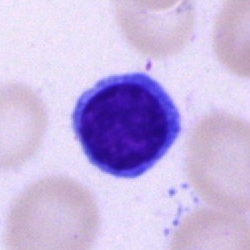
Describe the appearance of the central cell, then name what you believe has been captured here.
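As far as I can see, the cytoplasm makes only a narrow rim around the nucleus. That rim is a deep blue colour. I find no granules in it, and no vacuoles either. So this is a lymphocyte.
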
